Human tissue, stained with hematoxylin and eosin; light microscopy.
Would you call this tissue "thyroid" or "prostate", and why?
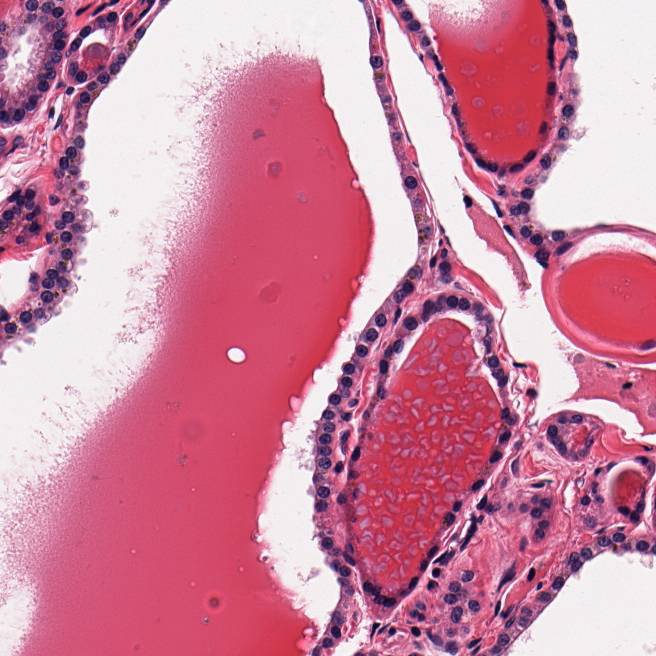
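Thyroid, not prostate. The follicles along the right side are rounded.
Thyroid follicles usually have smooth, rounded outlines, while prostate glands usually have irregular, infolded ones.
The stroma between the follicles is scanty, only thin pink fibrous strands.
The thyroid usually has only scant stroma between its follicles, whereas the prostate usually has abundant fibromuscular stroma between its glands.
Also seen: a large mass of homogeneous pink material across most of the left and centre; a single layer of cuboidal lining cells with round dark nuclei; no fat cells anywhere.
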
